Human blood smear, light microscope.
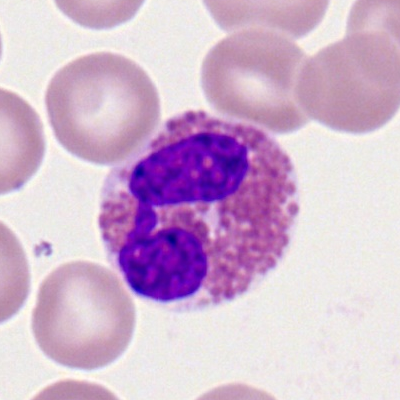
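Eosinophil, the one sitting in the middle of this smear. You'll notice its outline is round and smooth. The nucleus has two lobes and lies mainly in the left half of the cell. Its chromatin, by the way, is dark purple and coarsely clumped.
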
